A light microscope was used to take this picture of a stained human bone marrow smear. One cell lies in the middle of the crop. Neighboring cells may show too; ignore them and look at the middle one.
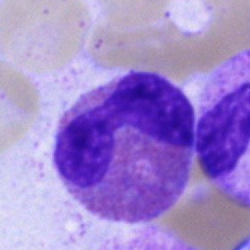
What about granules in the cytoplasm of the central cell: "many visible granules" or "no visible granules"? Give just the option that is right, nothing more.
Many visible granules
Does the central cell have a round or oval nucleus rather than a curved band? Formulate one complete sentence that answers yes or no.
No, the nucleus of this cell is a bent band with no separate lobes.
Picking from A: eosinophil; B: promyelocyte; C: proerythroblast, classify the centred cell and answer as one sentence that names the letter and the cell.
The cell shown centrally is an eosinophil; option A is the correct option.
